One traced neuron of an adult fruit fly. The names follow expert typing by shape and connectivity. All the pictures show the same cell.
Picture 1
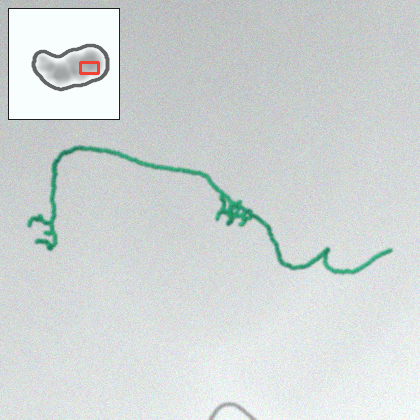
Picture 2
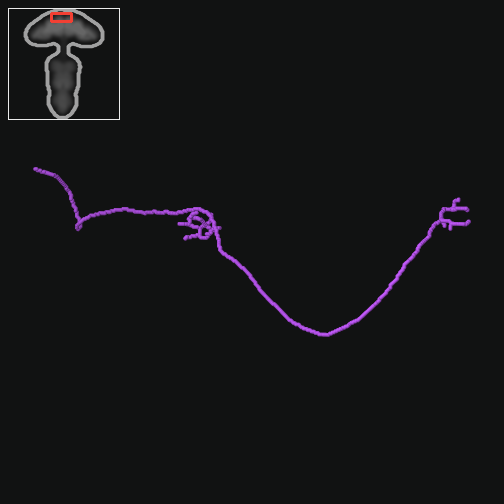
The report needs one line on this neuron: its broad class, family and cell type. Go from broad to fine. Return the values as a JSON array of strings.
["sensory neuron entering the brain", "class olfactory", "ORN_DA2"]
